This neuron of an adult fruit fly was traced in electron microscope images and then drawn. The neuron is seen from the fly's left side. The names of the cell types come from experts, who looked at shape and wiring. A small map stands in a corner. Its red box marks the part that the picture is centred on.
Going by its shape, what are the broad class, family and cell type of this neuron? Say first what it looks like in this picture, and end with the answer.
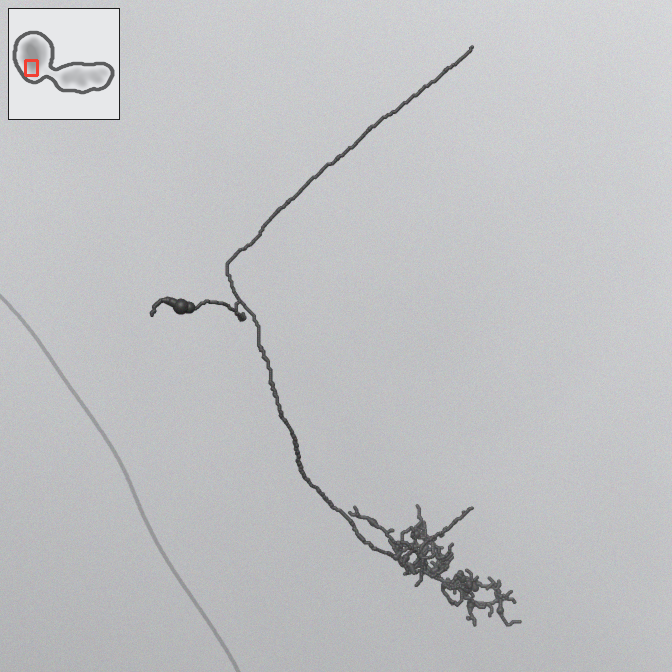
Its cell body lies on the left of the picture. Dozens of branch ends can be seen. This is an optic-lobe intrinsic neuron. Its family is MeLo. It is of cell type MeLo7.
